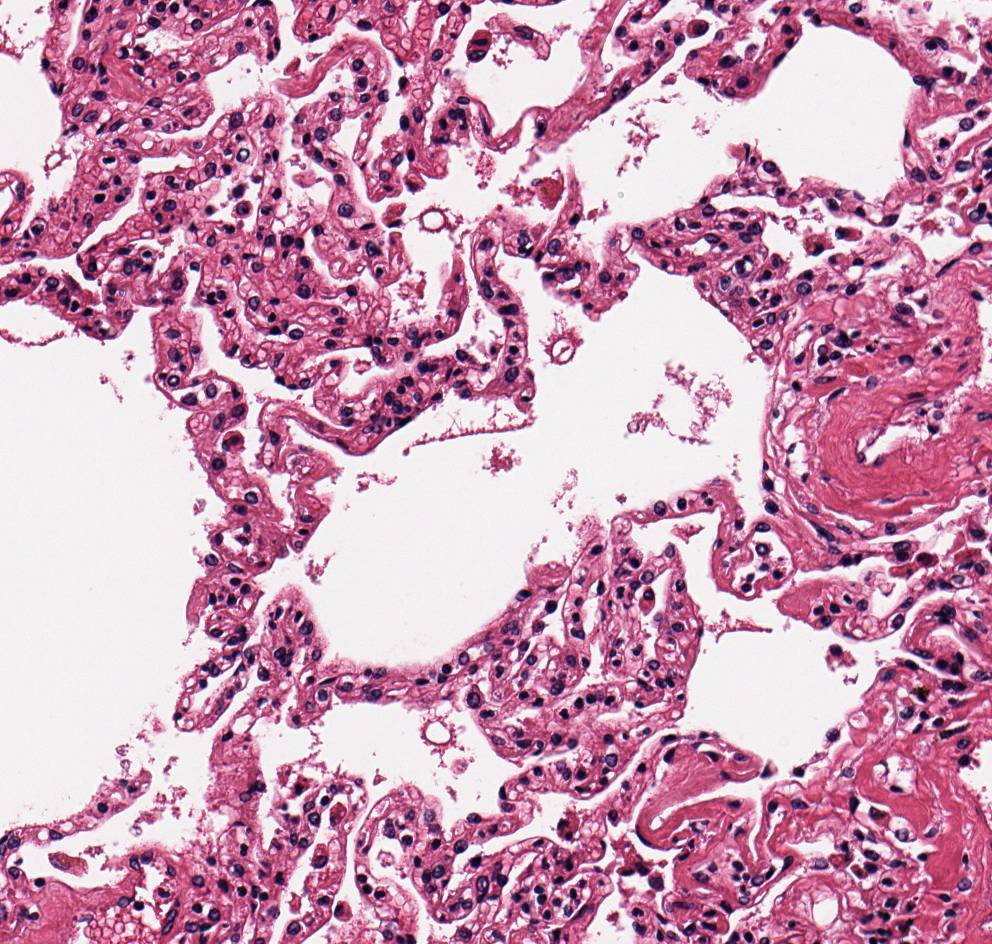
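Lung, haematoxylin and eosin. At the right edge, mid-height, a vessel has a thick wall of concentric pink fibres around a narrow lumen. The large spaces hold only scant wisps of pale pink debris and almost no free cells. A few small hollow rings lie loose within these spaces near the centre. No fat cells are present.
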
